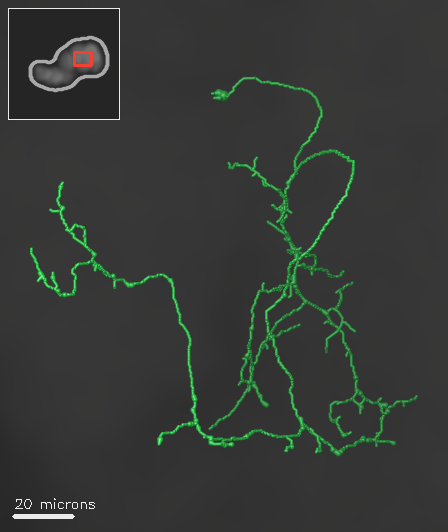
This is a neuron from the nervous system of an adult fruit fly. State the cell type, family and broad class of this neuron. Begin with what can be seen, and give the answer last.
Its cell body lies at the top of the picture. By the scale bar it is about 130 microns wide in this view. The picture shows dozens of branch ends. Its cell type is PS224. The family is hemilineage PSp2. This is a central-brain intrinsic neuron.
